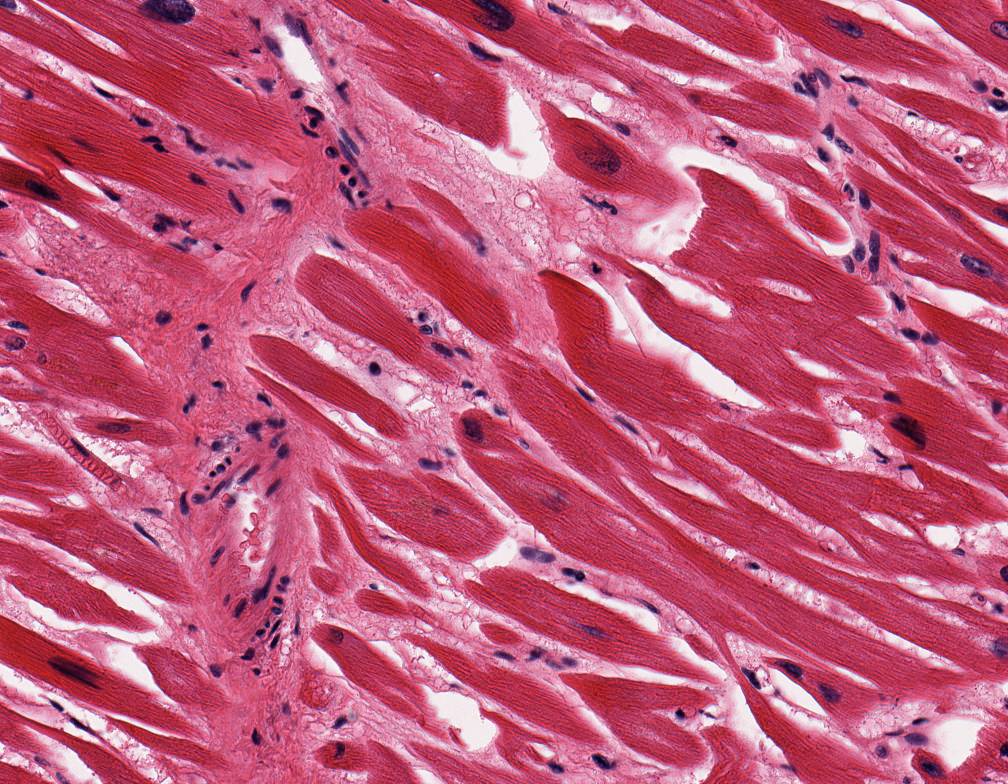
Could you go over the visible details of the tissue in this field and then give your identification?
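Muscle fibres cross the field diagonally, from upper left to lower right. Many of them branch and join neighbouring fibres. The muscle cell nuclei sit centrally within the fibres. The fibre cytoplasm is deep red-pink and shows faint cross-striations. This is the left ventricle of the heart.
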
